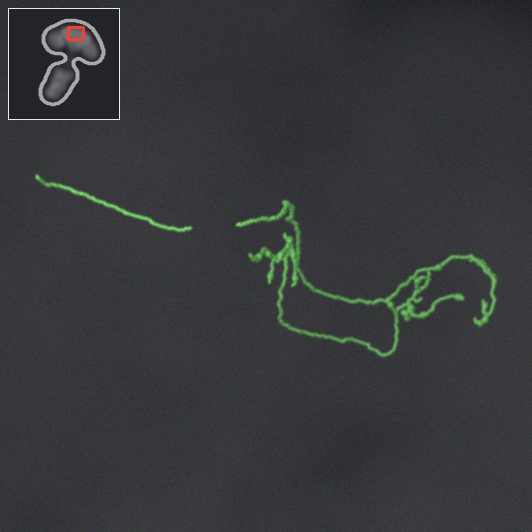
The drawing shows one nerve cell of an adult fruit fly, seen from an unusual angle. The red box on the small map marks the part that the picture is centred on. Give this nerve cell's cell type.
ORN_DM1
